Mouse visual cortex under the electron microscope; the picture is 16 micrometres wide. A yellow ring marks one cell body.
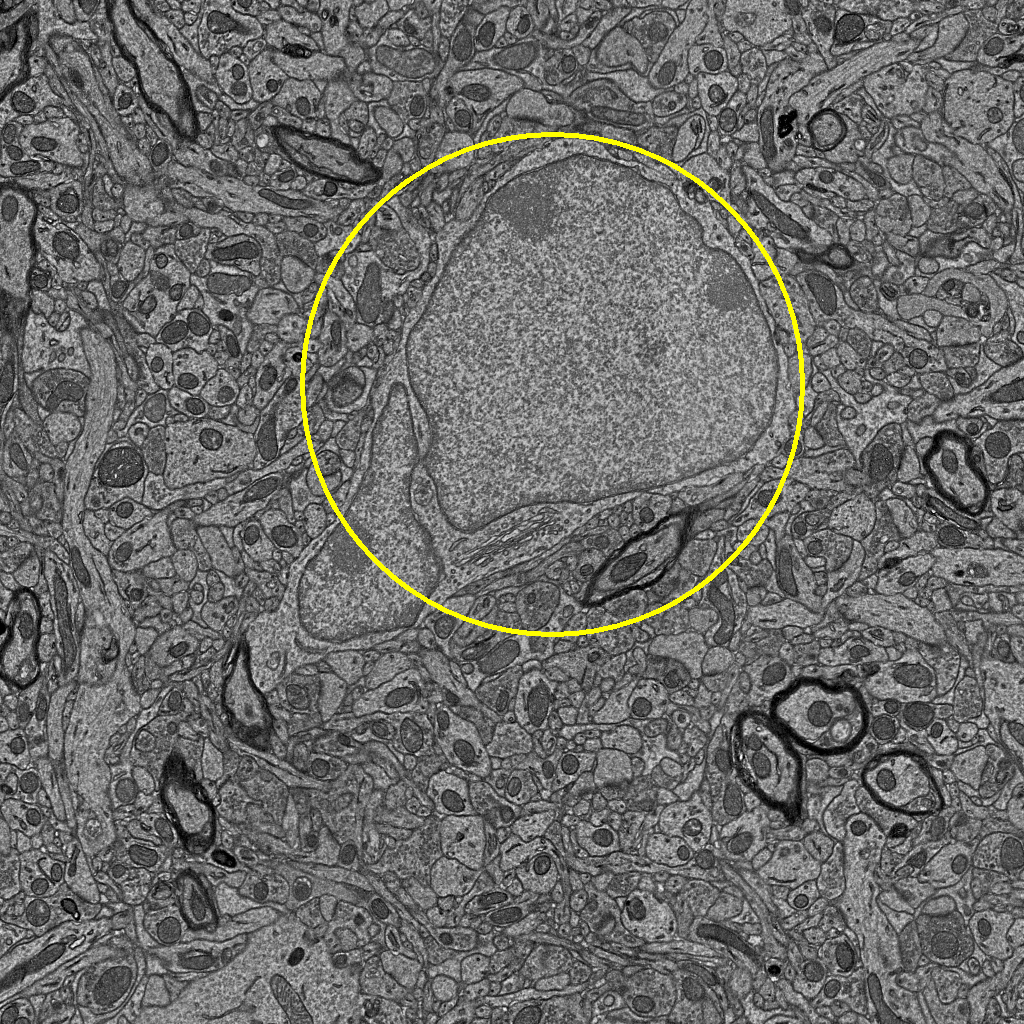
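Oligodendrocyte precursor cell, mouse visual cortex. Notice how the large nucleus fills most of the cell body in this plane. Its envelope runs smoothly, without deep infoldings. The chromatin is fine and evenly dispersed, so the nucleus looks pale. Now find the few darker chromatin patches lying against the envelope at the top and on the right.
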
